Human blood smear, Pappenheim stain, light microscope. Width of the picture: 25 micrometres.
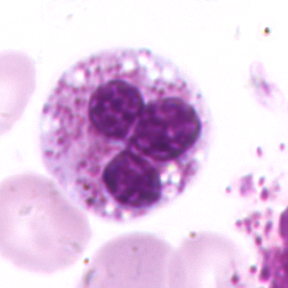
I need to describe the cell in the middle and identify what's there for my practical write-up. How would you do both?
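Round and smooth in outline, this cell holds three nuclear lobes pressed together near its centre. No nucleoli are visible in the nucleus. Many small clear vacuoles lie in the cytoplasm. The cell is an eosinophil.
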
